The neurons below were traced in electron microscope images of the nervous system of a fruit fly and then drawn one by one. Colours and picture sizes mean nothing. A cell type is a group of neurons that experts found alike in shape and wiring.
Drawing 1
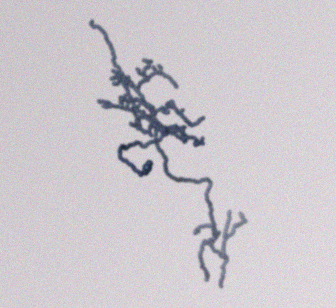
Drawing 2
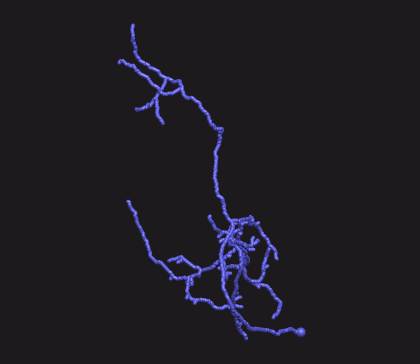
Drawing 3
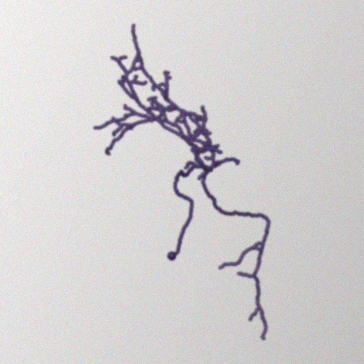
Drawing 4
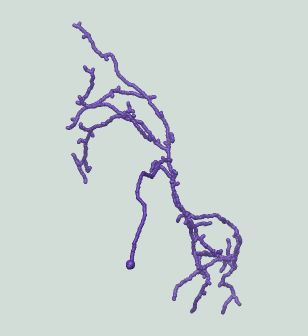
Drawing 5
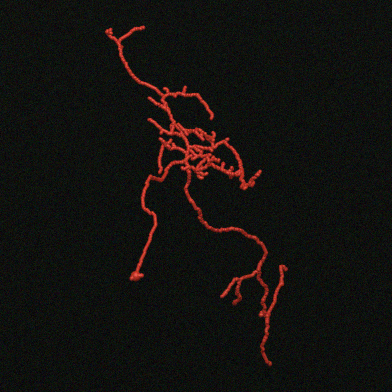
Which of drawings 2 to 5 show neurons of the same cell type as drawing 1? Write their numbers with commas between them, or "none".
5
